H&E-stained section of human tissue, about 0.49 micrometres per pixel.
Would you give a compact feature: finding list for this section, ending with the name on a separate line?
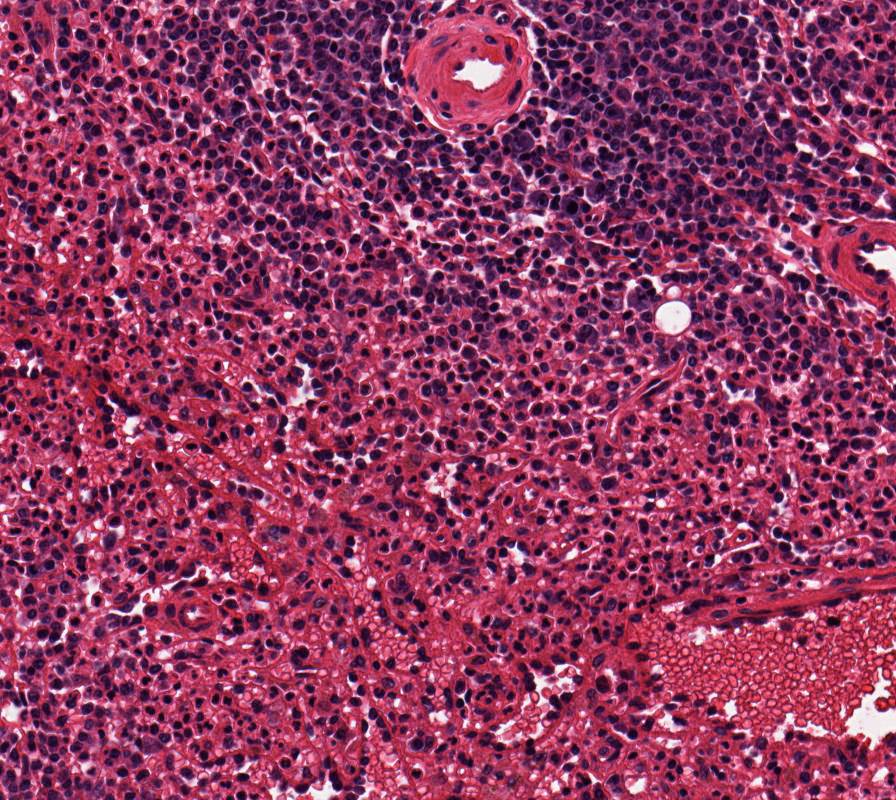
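Density: upper half more densely packed with dark nuclei than lower left
Lower left: red cells lying between the nucleated cells
Main cells: mostly small lymphocytes, round dark nuclei, scant cytoplasm
Right edge, upper third: thick-walled vessel cut
Lower right corner: large packed collection of red blood cells within a vessel
Name: spleen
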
